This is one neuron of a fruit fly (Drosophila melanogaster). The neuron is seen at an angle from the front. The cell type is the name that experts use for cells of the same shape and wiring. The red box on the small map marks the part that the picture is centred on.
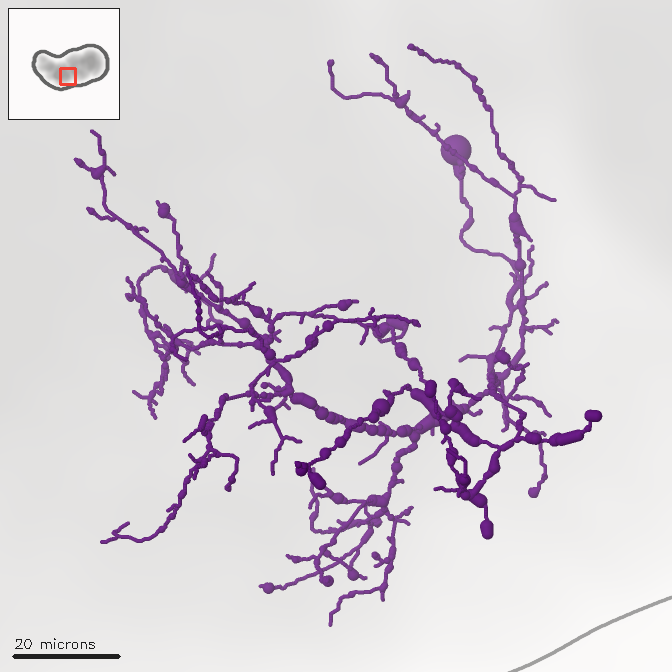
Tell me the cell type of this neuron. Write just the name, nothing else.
IN20A.22A017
